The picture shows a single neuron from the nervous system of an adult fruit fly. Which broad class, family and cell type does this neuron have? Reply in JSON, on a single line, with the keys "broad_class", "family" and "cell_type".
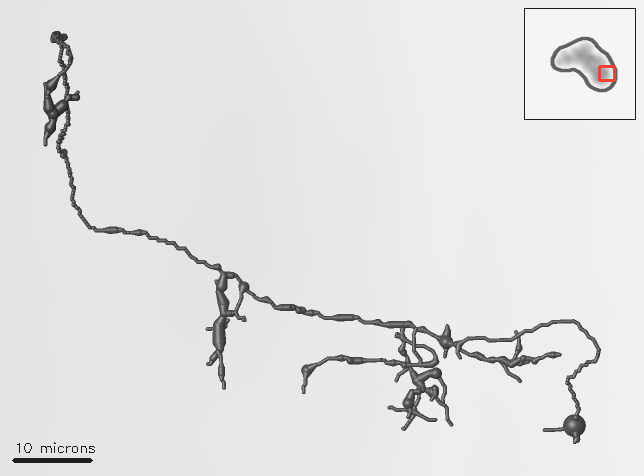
{"broad_class": "optic-lobe intrinsic neuron", "family": "Tm", "cell_type": "Tm20"}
